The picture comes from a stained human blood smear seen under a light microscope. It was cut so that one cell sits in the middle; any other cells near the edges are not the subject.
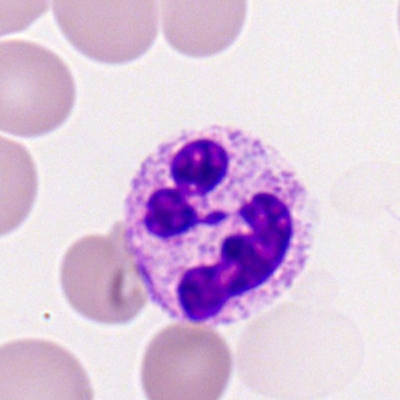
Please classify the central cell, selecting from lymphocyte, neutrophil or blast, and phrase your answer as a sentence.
The cell occupying the middle of the crop is a neutrophil.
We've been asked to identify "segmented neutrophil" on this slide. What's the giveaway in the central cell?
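Segmented neutrophil, as named. Nucleus divided into several separate lobes, some joined by thin strands of nuclear material.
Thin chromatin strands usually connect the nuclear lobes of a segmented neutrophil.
The strands seen here fit that. Cytoplasm pale pink, filled with fine lilac-pink granules.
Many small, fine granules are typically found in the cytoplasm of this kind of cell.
The granules here match.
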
